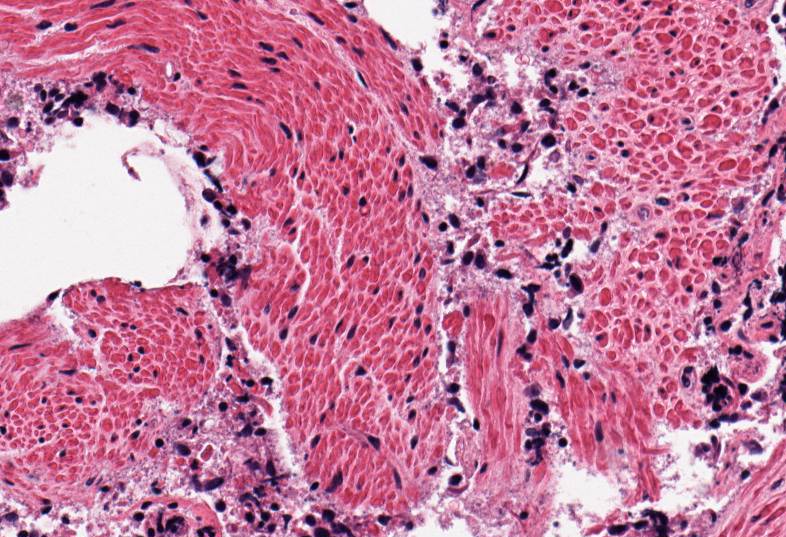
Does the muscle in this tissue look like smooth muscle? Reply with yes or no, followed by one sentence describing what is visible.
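Yes. The field is made up of bundles of smooth muscle cut in different planes and separated by narrow strips of loose tissue.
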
